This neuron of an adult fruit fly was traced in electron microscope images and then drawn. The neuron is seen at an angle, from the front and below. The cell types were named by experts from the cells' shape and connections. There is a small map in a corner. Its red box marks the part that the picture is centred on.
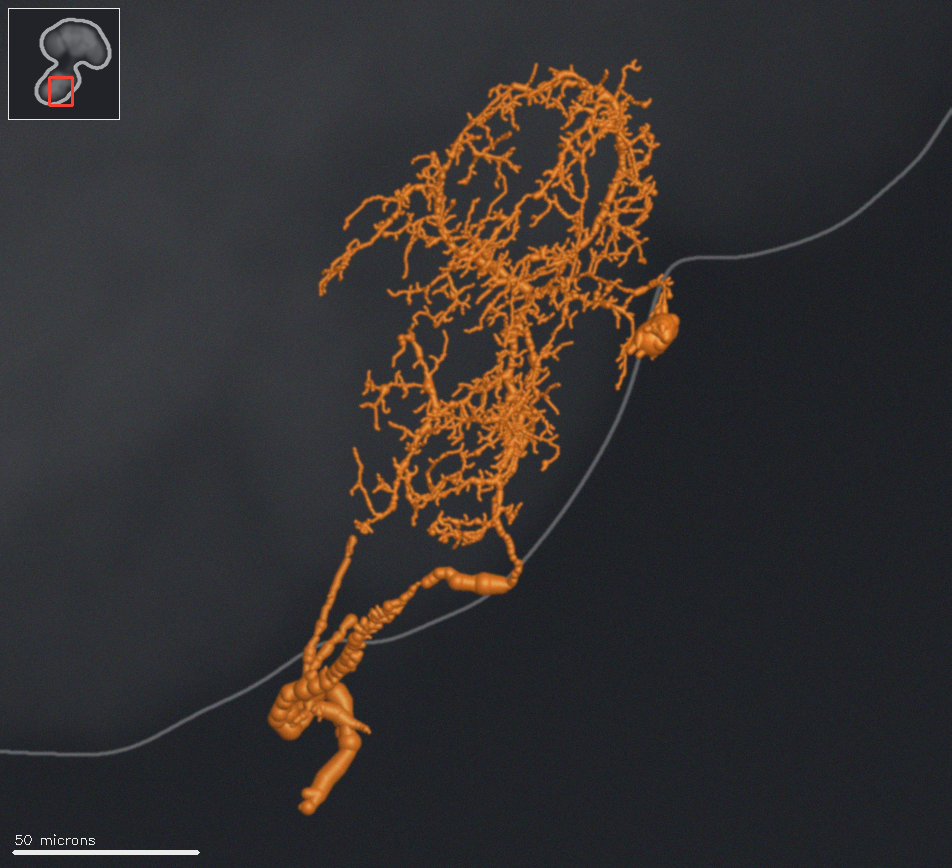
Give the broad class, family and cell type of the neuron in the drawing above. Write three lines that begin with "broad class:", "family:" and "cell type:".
broad class: motor neuron of the nerve cord
family: hemilineage 17X
cell type: Sternotrochanter MN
